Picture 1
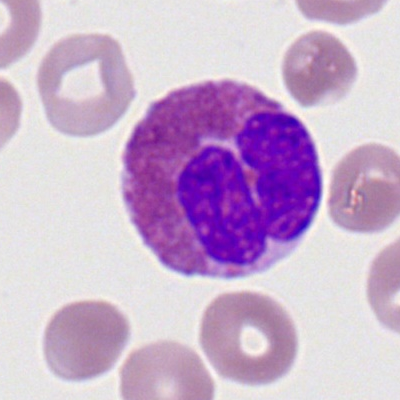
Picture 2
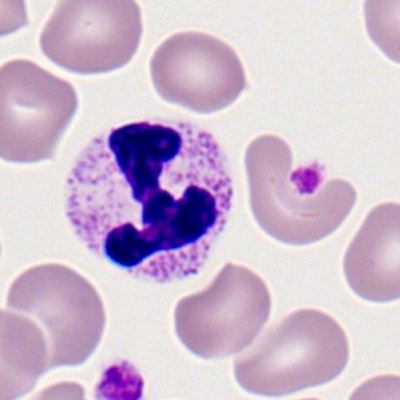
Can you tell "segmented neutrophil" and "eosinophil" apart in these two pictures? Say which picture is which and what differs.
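Of the two, picture 1 holds the eosinophil and picture 2 the segmented neutrophil. Granules make the clearest difference: coarse reddish-pink ones fill the eosinophil's cytoplasm, while the neutrophil's abundant cytoplasm is pale pink.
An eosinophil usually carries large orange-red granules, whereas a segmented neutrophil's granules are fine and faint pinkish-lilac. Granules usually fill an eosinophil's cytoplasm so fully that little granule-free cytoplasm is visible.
The eosinophil's nucleus is divided into two lobes.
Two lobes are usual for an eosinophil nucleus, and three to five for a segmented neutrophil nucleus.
Several features are shared: both cells are round, with dark purple, coarsely clumped chromatin, no visible nucleoli and no vacuoles in the cytoplasm.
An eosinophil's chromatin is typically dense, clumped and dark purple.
The neutrophil's outline is also smooth, and red cells surround it without overlapping it.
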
